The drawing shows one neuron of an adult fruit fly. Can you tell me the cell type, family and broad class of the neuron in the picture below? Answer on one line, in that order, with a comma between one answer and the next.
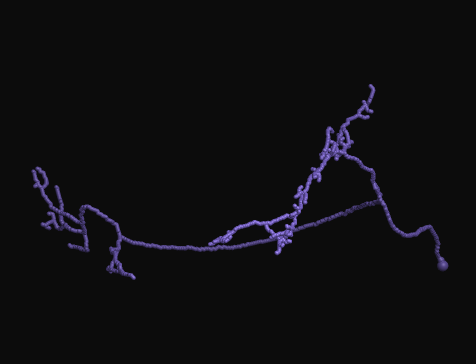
PLP039, hemilineage SLPa&l1_lateral, central-brain intrinsic neuron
